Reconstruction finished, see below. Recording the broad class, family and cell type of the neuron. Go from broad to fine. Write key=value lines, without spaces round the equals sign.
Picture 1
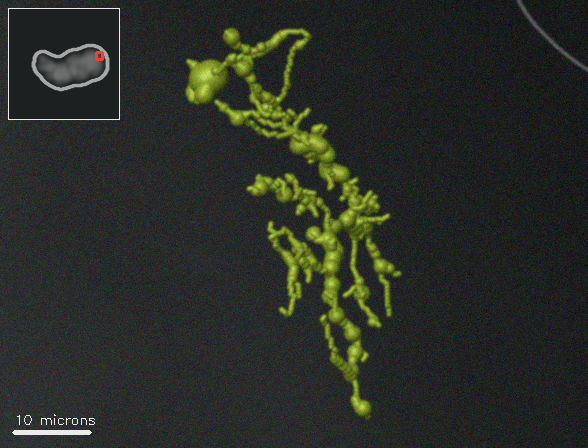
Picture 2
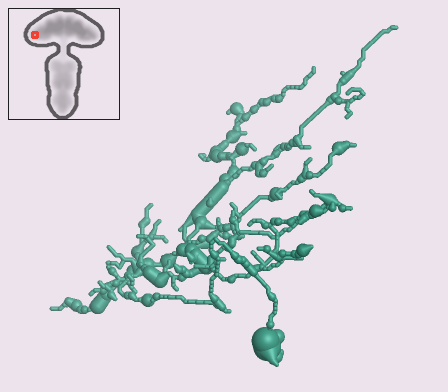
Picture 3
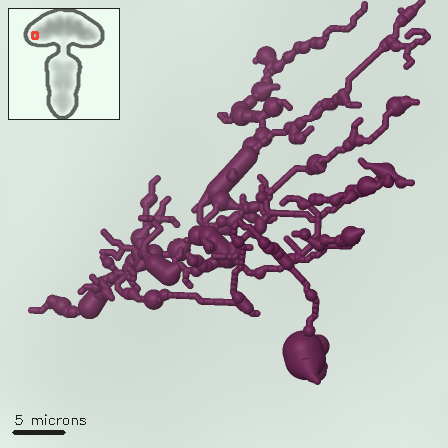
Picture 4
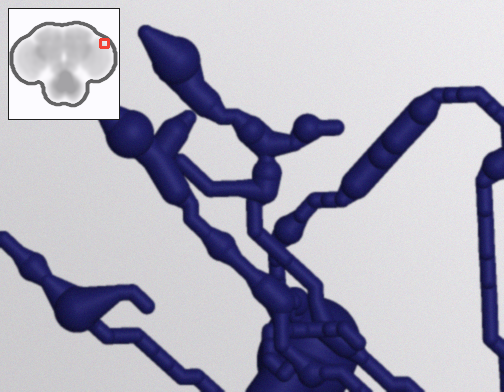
broad_class=optic-lobe intrinsic neuron
family=Dm
cell_type=Dm-DRA1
